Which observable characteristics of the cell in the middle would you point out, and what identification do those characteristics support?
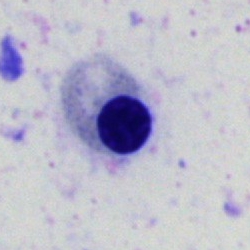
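Looking first at the nucleus, I find it stained a dense, very dark purple all the way through. I search it for a nucleolus and see none. Around it the cytoplasm is abundant and a pale greyish blue. Nor do I see any distinct granules in that cytoplasm. It is an erythroblast.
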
